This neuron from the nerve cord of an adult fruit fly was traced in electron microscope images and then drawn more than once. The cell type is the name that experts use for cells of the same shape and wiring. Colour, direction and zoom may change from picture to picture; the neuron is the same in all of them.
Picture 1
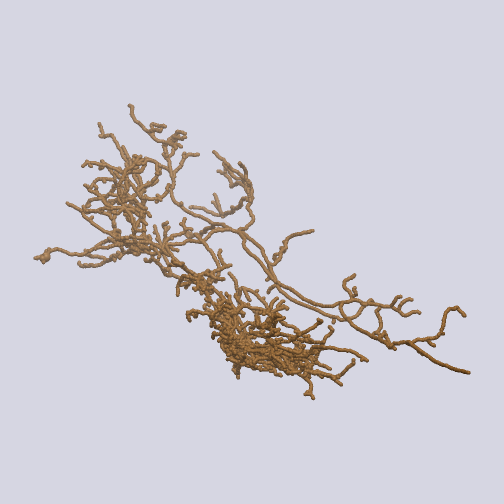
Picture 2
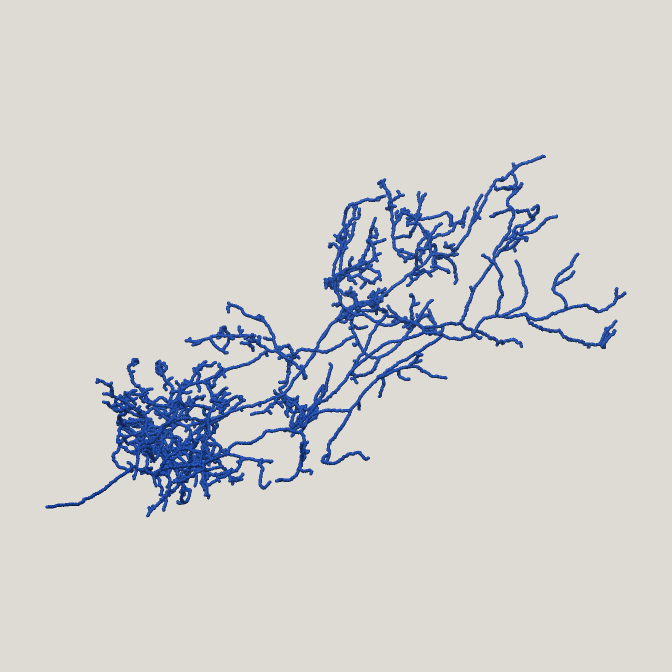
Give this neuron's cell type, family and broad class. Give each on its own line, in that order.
AN08B005
hemilineage 08B
ascending neuron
